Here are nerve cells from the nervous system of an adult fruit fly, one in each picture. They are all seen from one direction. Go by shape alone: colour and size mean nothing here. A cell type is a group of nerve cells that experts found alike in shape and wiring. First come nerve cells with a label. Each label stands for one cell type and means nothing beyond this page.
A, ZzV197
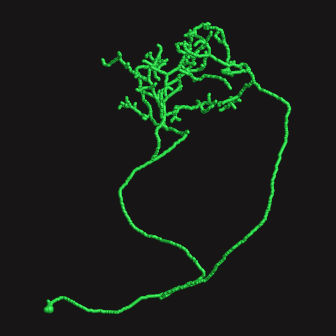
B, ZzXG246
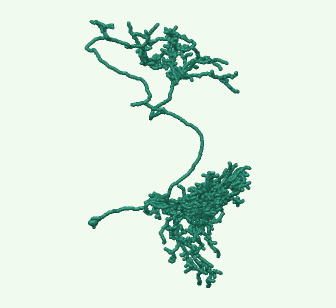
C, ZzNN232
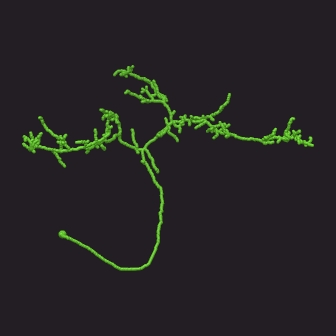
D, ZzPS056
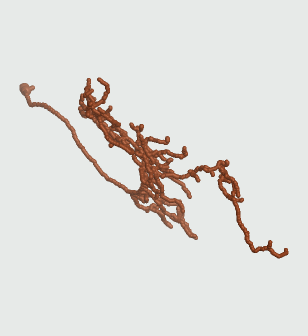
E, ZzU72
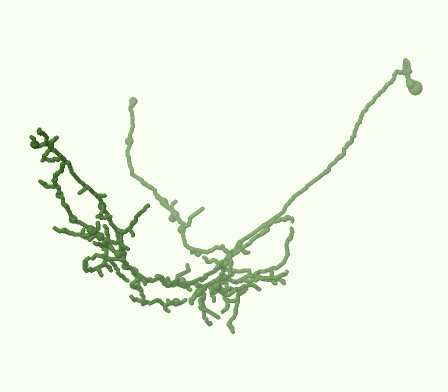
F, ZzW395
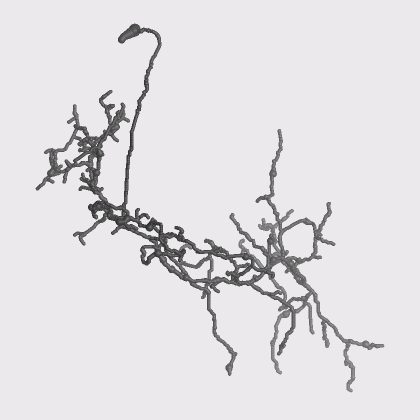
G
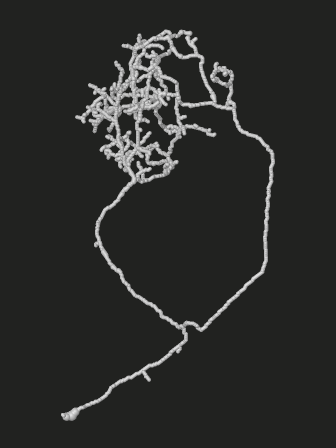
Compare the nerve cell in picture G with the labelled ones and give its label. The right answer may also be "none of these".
ZzV197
